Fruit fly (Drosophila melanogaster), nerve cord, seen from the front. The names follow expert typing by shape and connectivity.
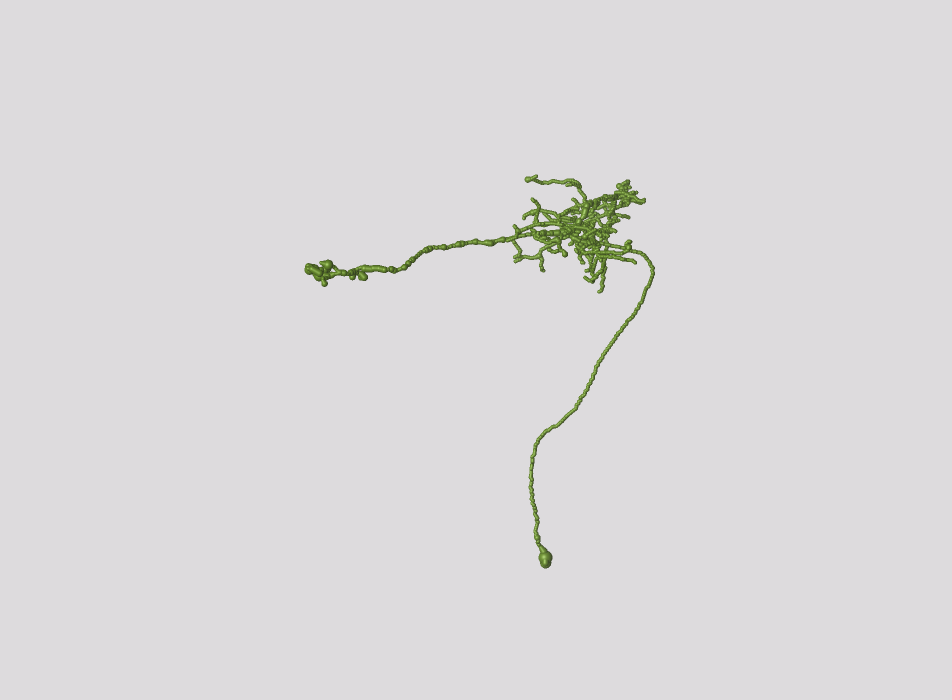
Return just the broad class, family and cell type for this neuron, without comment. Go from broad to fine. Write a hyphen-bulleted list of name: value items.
- broad class: nerve-cord intrinsic neuron
- family: hemilineage 06A
- cell type: IN06A070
